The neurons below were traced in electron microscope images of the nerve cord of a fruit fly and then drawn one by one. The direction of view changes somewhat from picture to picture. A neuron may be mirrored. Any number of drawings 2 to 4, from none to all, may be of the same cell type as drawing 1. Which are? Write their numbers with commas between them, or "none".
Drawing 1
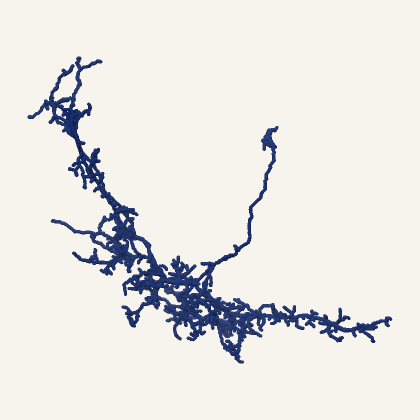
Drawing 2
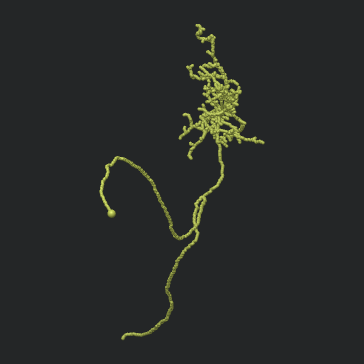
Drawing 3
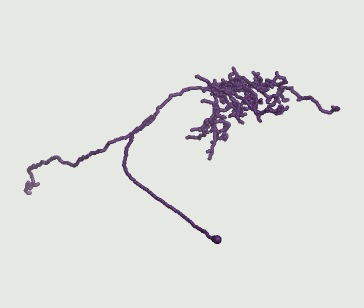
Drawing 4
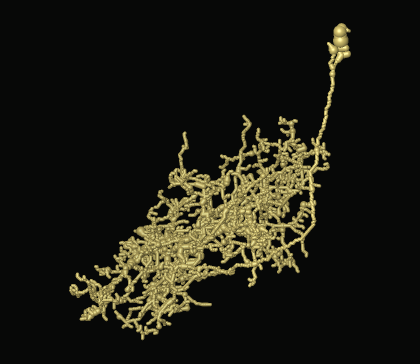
none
